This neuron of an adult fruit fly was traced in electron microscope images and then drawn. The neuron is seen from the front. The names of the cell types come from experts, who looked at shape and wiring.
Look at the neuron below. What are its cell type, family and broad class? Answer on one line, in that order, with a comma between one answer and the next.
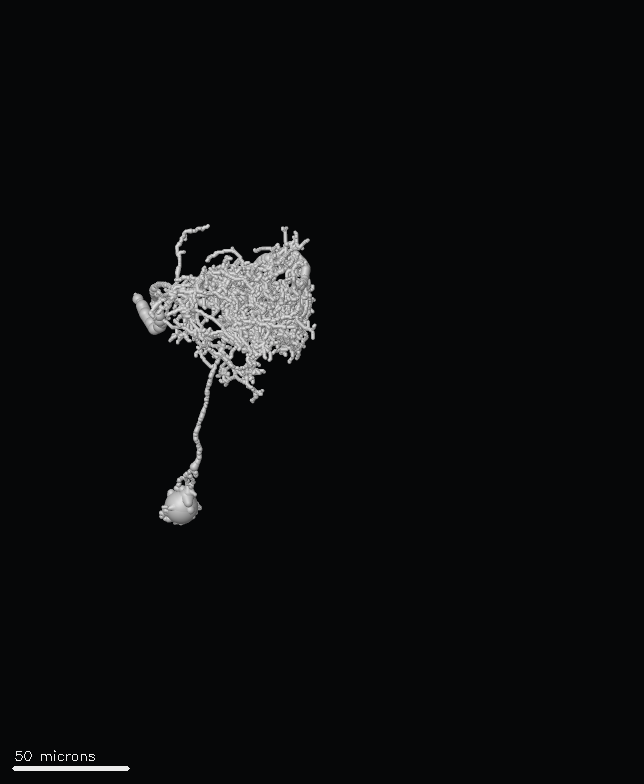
MNhm42, hemilineage 16B, motor neuron of the nerve cord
